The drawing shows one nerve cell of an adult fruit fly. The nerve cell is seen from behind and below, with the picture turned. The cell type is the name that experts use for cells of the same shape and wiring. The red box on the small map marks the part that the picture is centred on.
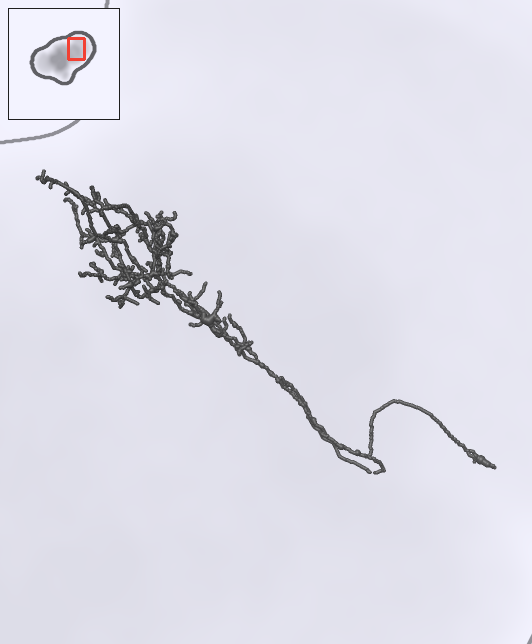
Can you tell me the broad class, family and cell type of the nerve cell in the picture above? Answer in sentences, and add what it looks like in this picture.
This is a central-brain intrinsic neuron. Its family is hemilineage LHl1. It is of cell type WED001. The cell body can be seen at the lower right of the picture. The picture shows dozens of branch ends.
